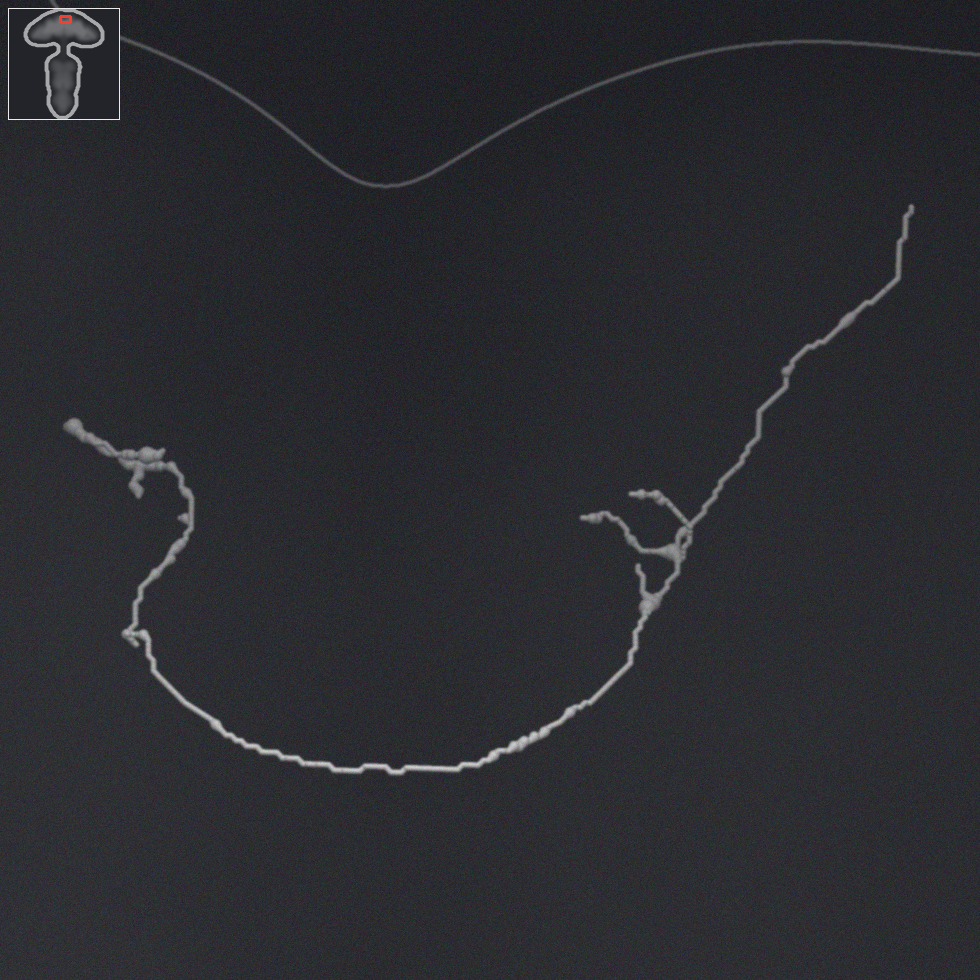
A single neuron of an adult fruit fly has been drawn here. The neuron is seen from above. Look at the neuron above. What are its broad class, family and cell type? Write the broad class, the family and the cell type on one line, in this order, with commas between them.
sensory neuron entering the brain, class olfactory, ORN_VM1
